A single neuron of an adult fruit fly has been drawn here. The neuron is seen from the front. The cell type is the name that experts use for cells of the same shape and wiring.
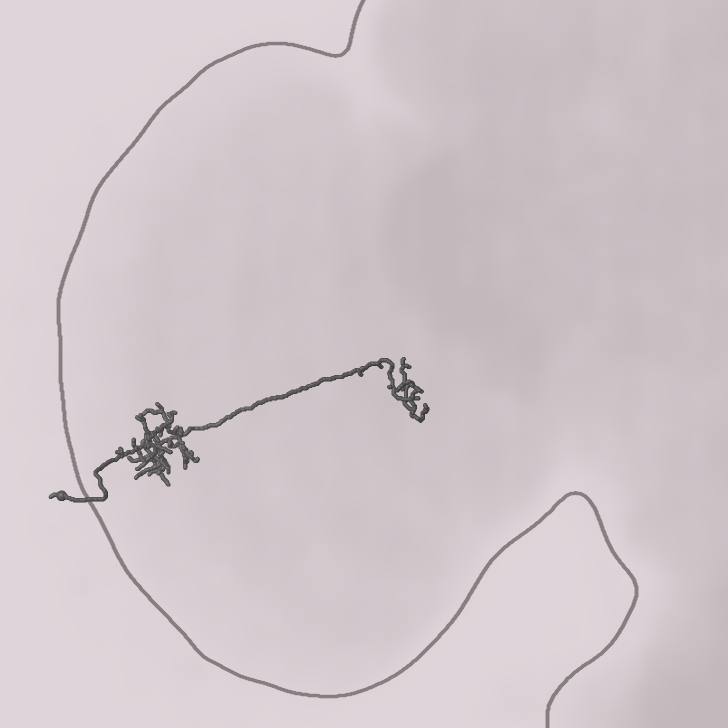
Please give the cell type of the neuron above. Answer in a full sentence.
The cell type is Tm40.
